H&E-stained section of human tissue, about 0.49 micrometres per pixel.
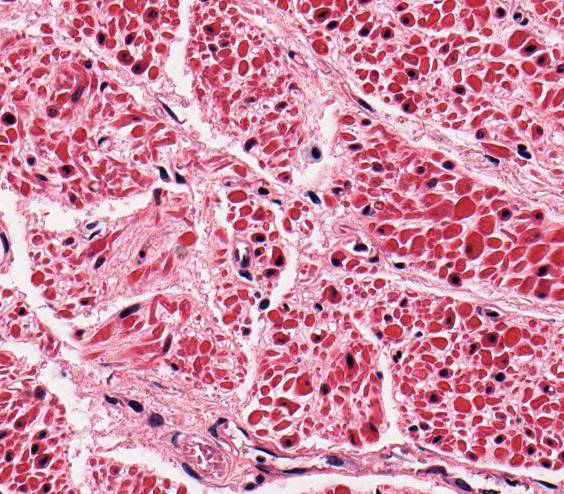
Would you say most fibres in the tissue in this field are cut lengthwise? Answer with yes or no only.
No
